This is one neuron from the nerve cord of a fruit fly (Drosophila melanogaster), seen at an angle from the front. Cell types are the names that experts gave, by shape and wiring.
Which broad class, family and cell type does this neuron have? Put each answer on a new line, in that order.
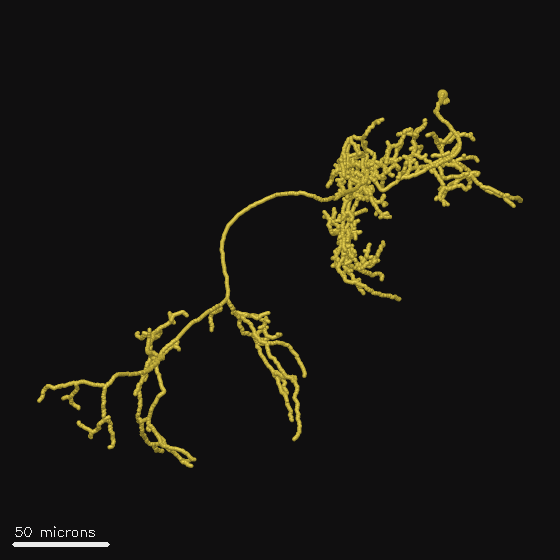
nerve-cord intrinsic neuron
hemilineage 03A
IN03A012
